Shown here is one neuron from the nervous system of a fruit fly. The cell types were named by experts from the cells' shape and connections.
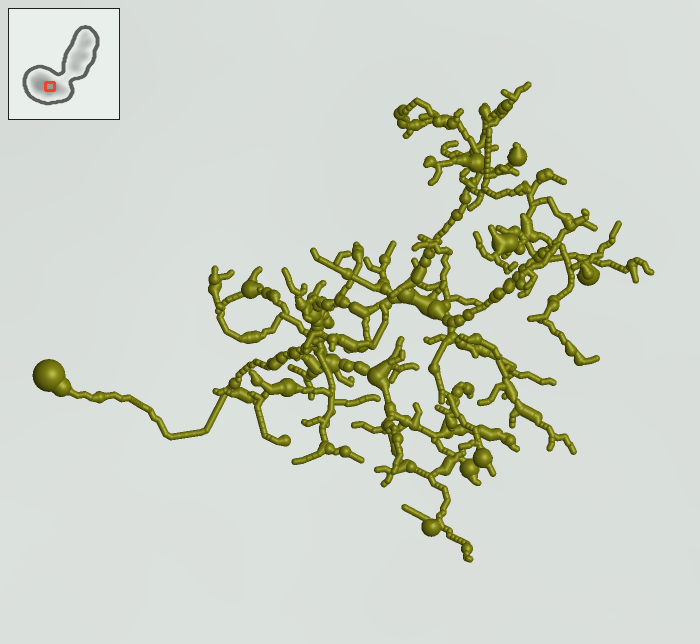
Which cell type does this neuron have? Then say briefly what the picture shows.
The cell type is Mi14. It is an optic-lobe intrinsic neuron. The cell body can be seen on the left of the picture. Dozens of branch ends can be seen.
